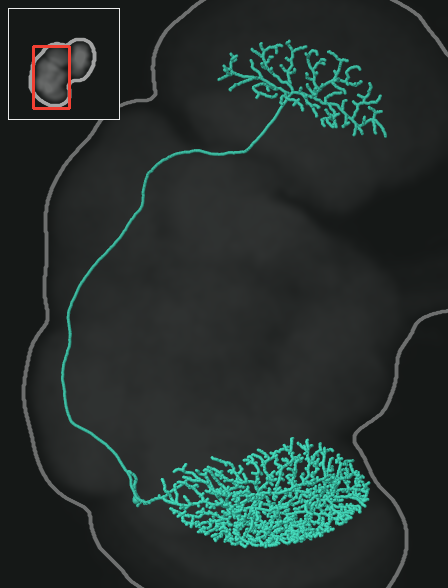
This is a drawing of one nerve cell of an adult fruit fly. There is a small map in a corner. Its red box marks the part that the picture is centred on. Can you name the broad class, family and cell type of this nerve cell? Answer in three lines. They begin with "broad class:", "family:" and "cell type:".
broad class: optic-lobe intrinsic neuron
family: H
cell type: H1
